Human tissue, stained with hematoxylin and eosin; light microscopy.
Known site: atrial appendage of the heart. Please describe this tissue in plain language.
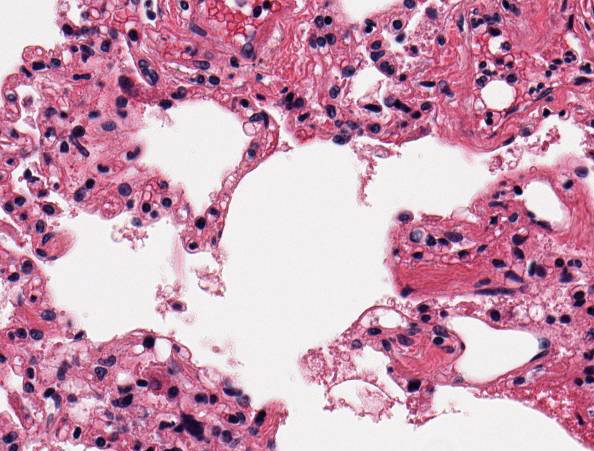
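The tissue bands contain many small, round, dark nuclei scattered throughout. In the empty spaces near the tissue edges lie wisps of pale pink granular material and a few loose cells. No glands are present in the field.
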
